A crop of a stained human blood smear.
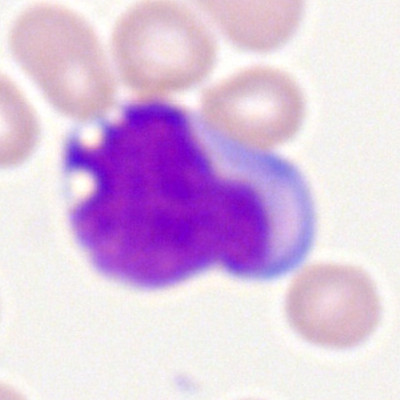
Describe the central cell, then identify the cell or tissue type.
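Most of the cell is taken up by the nucleus, leaving a modest rim of cytoplasm that I see mainly as a crescent on the right side. At the upper-left edge sit two small, clear, round vacuoles. The chromatin is deep purple, mottled with darker and lighter areas. This is a myeloblast.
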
